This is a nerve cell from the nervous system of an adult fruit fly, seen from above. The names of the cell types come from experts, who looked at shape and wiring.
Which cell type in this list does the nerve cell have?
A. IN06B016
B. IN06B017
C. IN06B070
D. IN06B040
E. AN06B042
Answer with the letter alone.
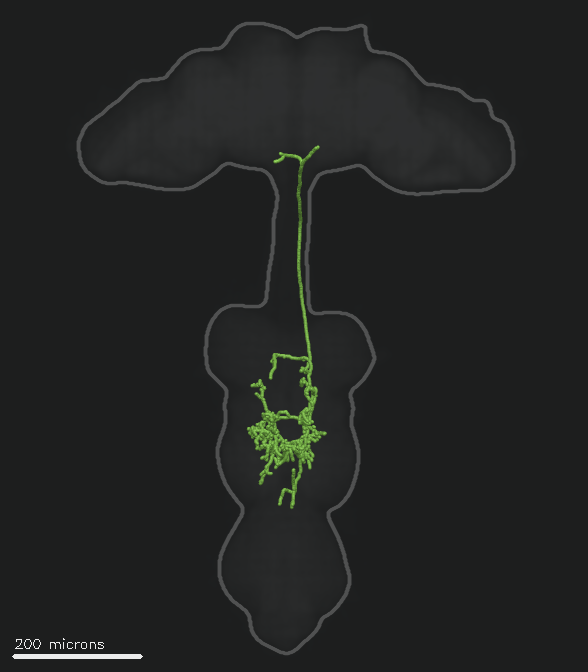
E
